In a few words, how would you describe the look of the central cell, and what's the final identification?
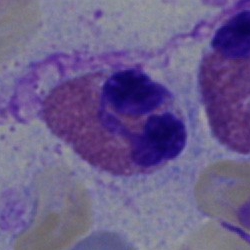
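Oval in outline, the cell is longer from left to right. The nucleus lies in the right half of the cell, and its chromatin is dense and dark purple. Reddish-pink granules fill the cytoplasm. The cell is an eosinophil.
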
